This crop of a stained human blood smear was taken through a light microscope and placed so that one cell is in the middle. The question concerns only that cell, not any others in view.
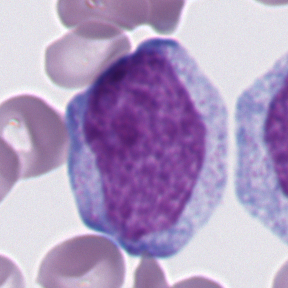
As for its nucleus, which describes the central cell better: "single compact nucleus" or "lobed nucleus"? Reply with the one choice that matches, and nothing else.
Single compact nucleus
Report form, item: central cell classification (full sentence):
By classification, the middle cell of this crop is a promyelocyte.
